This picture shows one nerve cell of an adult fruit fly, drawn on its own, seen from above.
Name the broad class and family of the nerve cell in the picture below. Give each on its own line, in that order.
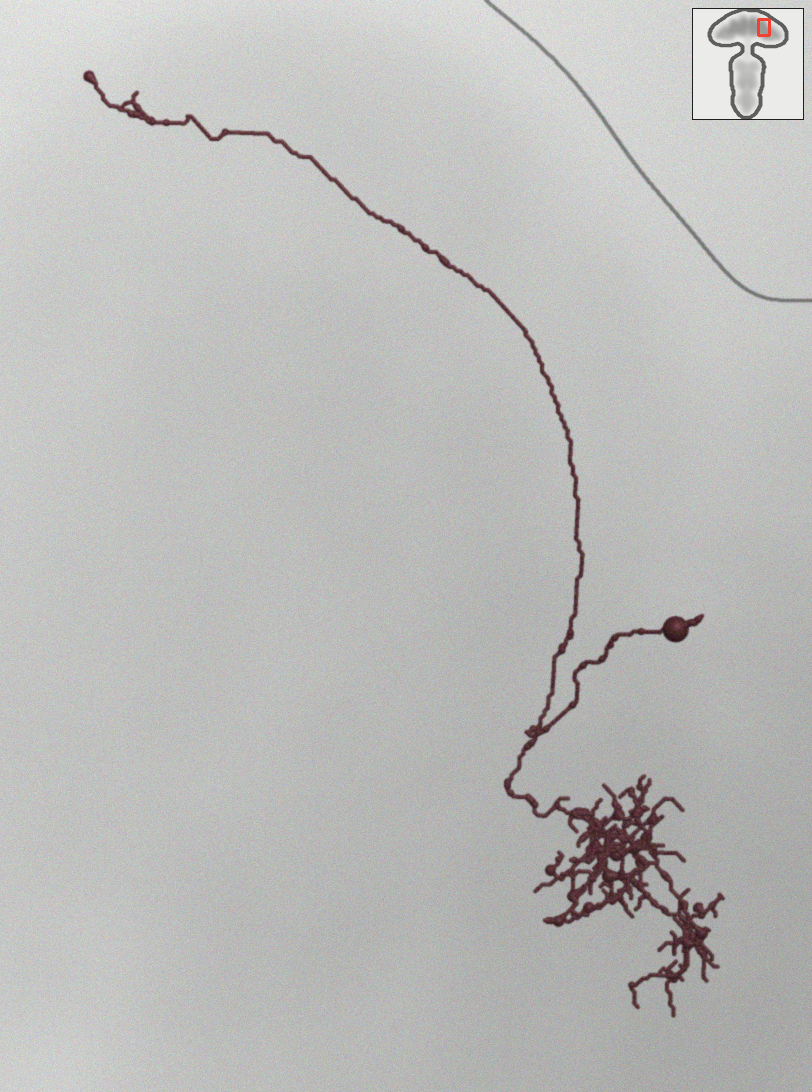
visual projection neuron
hemilineage VPNd2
